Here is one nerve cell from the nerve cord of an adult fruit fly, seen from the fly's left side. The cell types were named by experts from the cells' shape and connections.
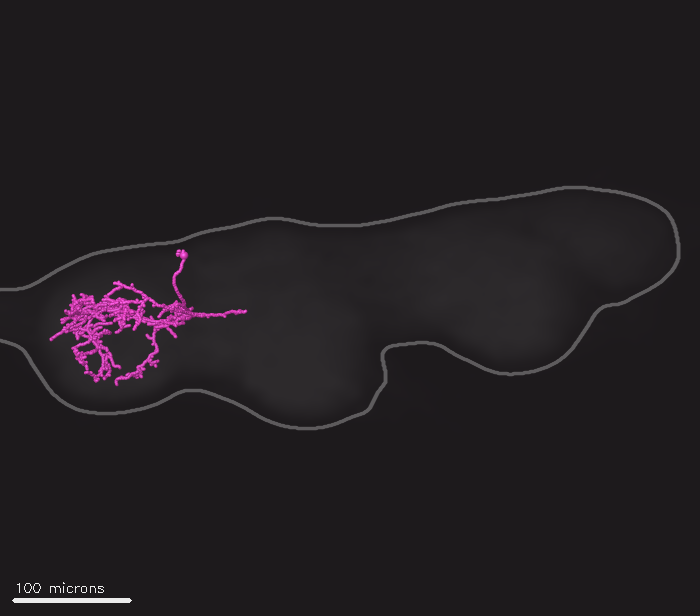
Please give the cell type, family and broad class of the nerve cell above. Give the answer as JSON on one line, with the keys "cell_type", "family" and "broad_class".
{"cell_type": "IN11A007", "family": "hemilineage 11A", "broad_class": "nerve-cord intrinsic neuron"}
